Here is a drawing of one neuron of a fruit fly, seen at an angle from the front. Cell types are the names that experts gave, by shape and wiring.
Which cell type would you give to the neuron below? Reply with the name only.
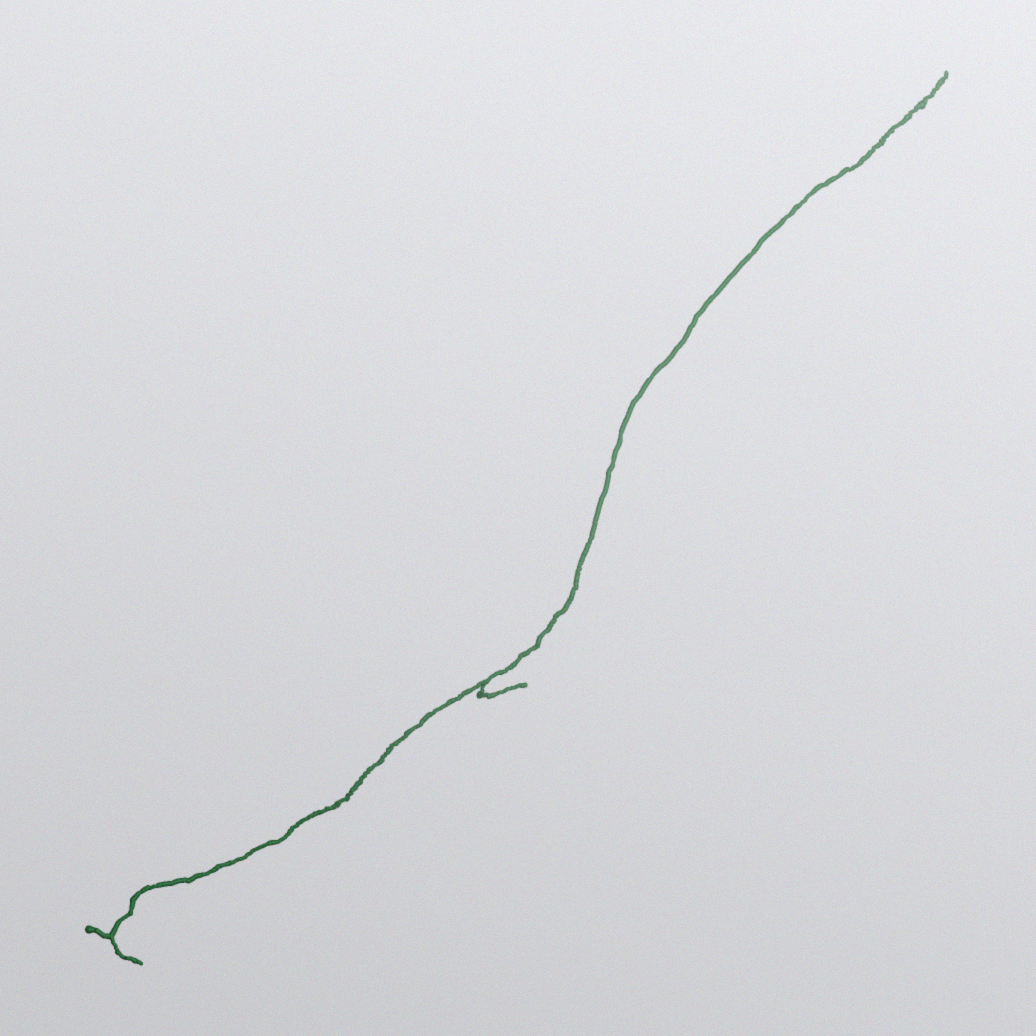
SNpp01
